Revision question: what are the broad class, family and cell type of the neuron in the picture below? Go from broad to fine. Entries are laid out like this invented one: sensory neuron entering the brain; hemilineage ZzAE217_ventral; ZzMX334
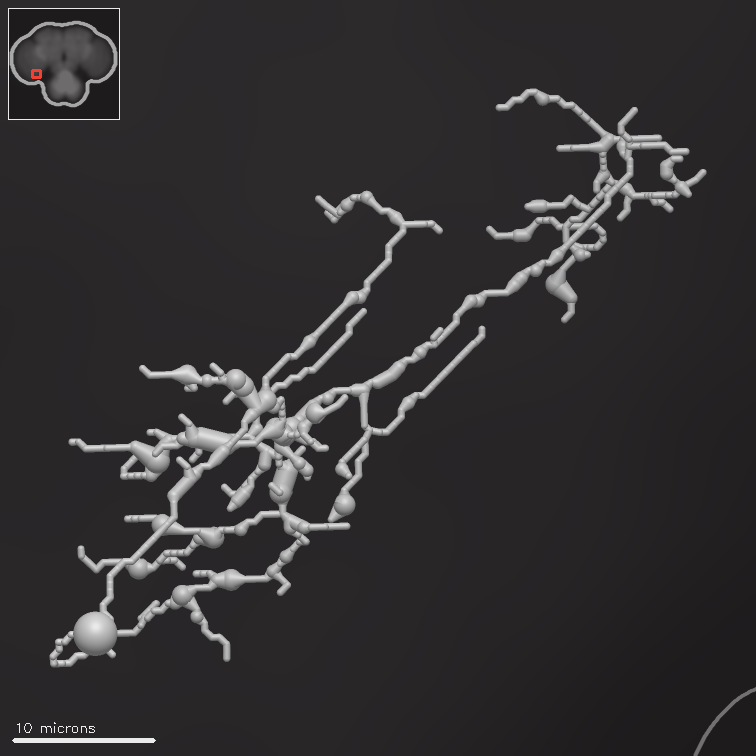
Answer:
optic-lobe intrinsic neuron; Mi; Mi10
